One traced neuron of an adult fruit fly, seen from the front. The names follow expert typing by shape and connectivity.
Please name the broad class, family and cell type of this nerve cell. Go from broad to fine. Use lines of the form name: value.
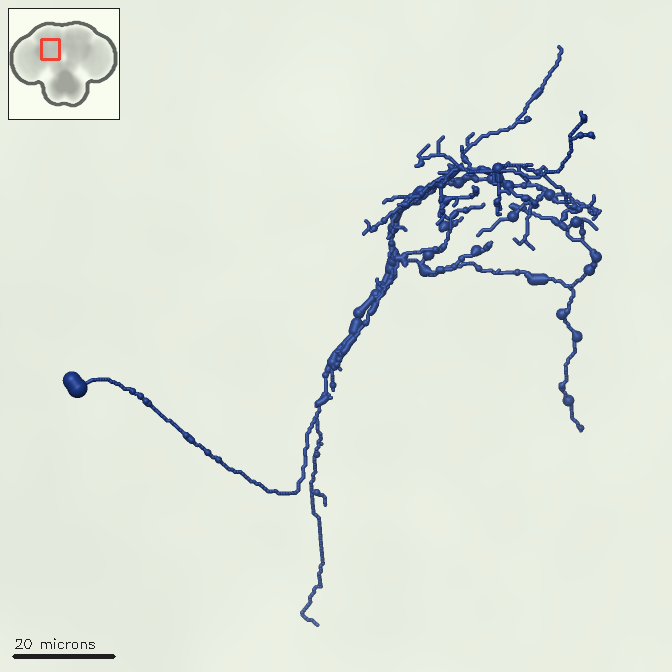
broad class: central-brain intrinsic neuron
family: hemilineage LALa1_anterior
cell type: LAL067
